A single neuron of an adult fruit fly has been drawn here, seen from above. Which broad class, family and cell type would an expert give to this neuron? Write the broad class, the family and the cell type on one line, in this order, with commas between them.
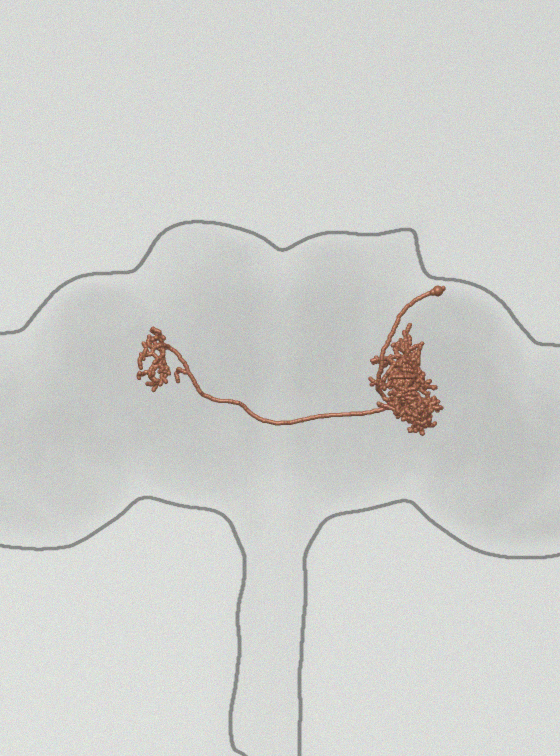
central-brain intrinsic neuron, hemilineage VLPa2, PVLP020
